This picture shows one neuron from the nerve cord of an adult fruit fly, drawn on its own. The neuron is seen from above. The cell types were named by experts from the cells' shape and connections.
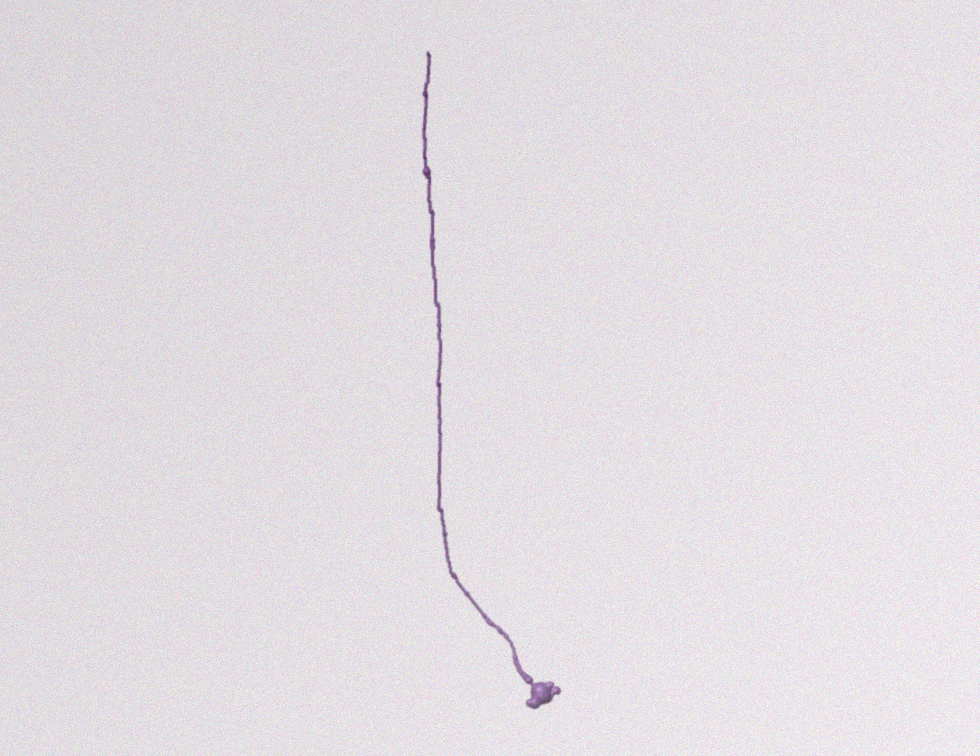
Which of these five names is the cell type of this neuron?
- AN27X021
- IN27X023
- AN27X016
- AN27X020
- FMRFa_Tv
AN27X021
